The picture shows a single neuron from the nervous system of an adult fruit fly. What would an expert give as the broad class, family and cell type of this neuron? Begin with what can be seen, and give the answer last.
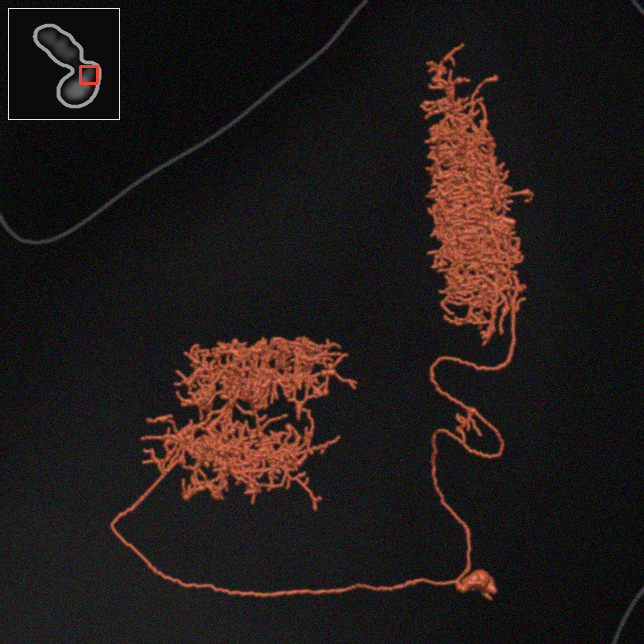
More than a hundred branch ends can be seen. In this view it is taller than it is wide. It is an optic-lobe intrinsic neuron. The family is MeLo. Its cell type is MeLo8.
